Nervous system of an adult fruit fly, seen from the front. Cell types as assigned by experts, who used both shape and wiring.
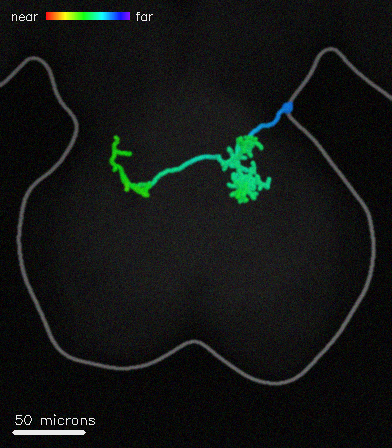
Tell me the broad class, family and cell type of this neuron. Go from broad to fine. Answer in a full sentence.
A nerve-cord intrinsic neuron of hemilineage 07B, type IN07B094_c.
